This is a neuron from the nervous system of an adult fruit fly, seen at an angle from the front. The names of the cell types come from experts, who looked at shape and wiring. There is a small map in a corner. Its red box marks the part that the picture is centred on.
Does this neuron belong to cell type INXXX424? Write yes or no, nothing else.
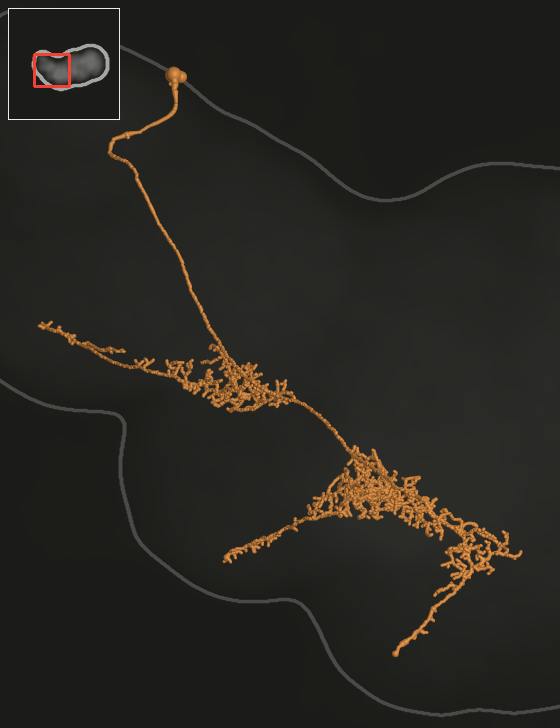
no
